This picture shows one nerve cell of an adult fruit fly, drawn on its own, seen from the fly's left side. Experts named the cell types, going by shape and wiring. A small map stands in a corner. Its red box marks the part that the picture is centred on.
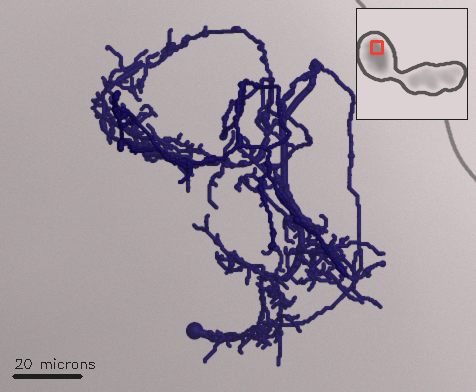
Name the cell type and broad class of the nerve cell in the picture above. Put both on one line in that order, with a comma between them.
CL136, central-brain intrinsic neuron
